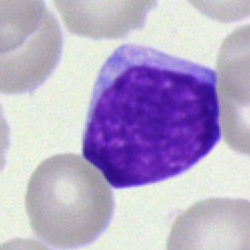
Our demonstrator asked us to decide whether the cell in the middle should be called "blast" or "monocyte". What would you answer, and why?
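Blast, not monocyte. Cytoplasm scant and pale blue, seen mainly as a narrow band along the upper edge.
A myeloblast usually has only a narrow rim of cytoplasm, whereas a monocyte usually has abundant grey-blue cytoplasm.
Also seen: angular outline with several straight sides and corners; dark purple, finely stippled chromatin with small paler spots; no granules in the cytoplasm.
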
